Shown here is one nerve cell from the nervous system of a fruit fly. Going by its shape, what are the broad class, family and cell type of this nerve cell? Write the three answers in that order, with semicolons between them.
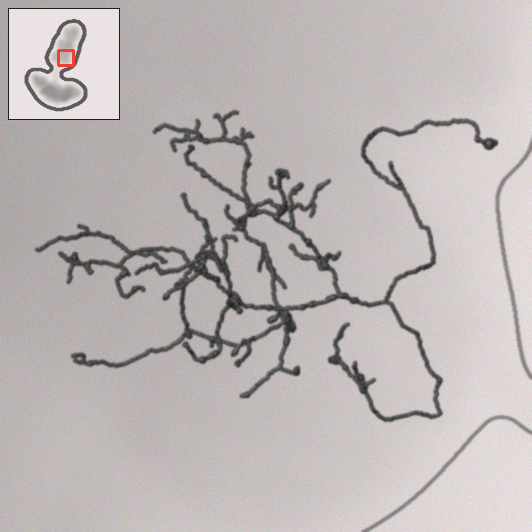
nerve-cord intrinsic neuron; hemilineage 03A; IN03A062_e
